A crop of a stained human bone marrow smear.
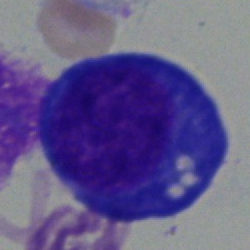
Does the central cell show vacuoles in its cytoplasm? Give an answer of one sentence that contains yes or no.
Yes, at least one clear vacuole is present within the cytoplasm of the cell.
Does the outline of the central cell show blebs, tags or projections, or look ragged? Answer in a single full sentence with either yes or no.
No, the cell's outline is smooth, without projections.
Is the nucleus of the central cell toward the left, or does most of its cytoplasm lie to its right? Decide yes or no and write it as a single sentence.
Yes, the nucleus of this cell lies toward the left.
